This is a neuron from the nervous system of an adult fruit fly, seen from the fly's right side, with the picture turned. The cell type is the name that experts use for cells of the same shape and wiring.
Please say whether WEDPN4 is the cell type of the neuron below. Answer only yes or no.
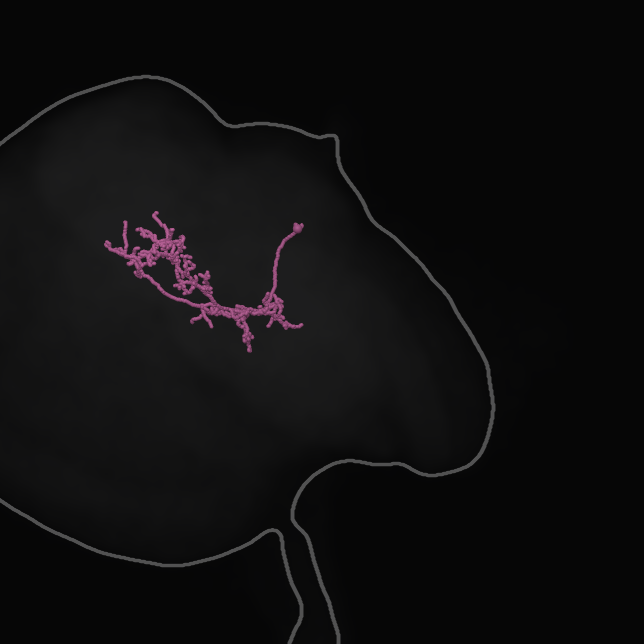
no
